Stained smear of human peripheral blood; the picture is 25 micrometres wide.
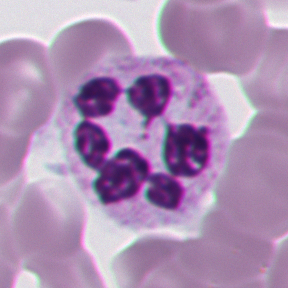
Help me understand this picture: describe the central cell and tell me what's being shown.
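The nuclear lobes form a ring around a pale central area of cytoplasm. None of the lobes shows a nucleolus. Fine, small lilac granules are sprinkled through the cytoplasm, and no vacuoles are seen there. The cell is a segmented neutrophil.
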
